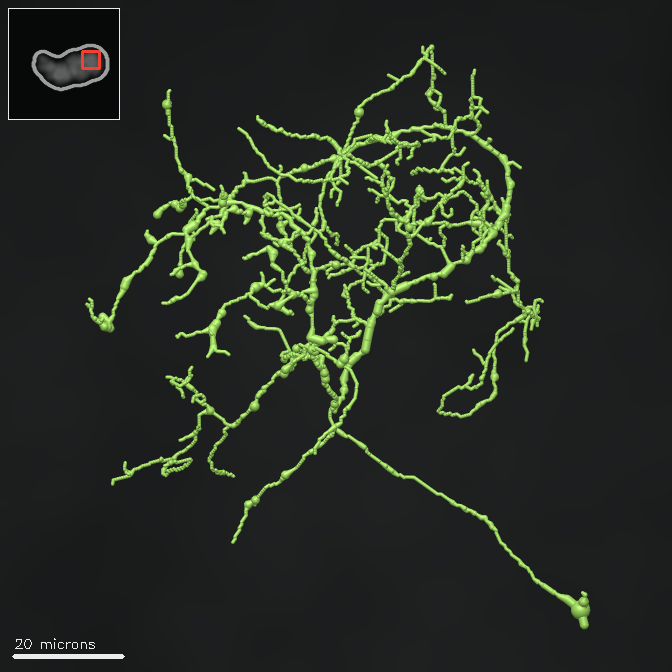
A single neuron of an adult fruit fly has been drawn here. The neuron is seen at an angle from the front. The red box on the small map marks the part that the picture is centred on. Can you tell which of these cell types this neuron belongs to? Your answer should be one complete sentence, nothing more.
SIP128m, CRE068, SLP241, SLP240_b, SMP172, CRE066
This neuron is given the cell type SIP128m.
